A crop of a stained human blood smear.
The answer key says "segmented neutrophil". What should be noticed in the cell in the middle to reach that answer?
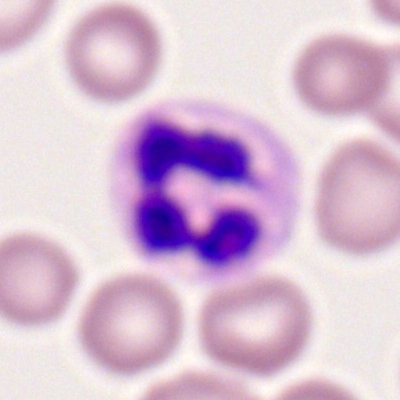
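First item, the nucleus of this segmented neutrophil: it is divided into several separate lobes.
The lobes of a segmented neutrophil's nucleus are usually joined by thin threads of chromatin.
Second item, the chromatin: it is dense and stains dark purple. Third item, the cytoplasm: it is plentiful and pale pink-lilac. Fourth item, granules: the cytoplasm lacks coarse orange-red granules.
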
